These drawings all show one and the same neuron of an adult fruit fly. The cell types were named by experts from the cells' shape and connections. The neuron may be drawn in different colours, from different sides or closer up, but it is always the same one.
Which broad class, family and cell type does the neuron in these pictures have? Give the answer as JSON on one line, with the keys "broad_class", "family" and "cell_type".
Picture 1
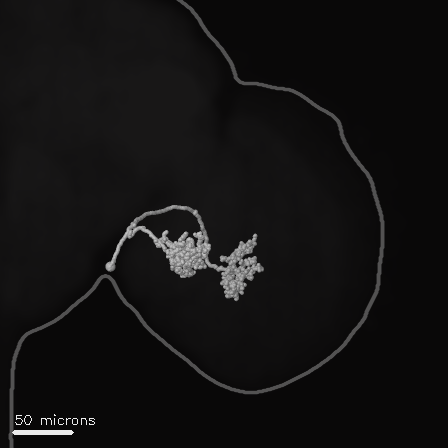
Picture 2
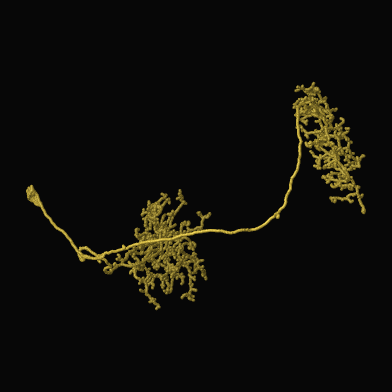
{"broad_class": "optic-lobe intrinsic neuron", "family": "MeLo", "cell_type": "MeLo13"}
